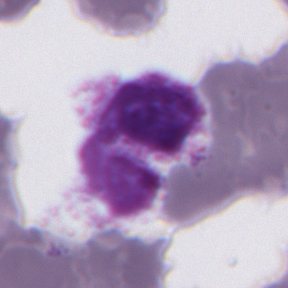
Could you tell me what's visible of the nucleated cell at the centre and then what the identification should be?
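The nucleus consists of two lobes, one above the other, with the upper lobe larger than the lower. Its chromatin is dense and stains dark purple. Between the granules, the cytoplasm is pale and nearly colourless. The cell is a segmented neutrophil.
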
